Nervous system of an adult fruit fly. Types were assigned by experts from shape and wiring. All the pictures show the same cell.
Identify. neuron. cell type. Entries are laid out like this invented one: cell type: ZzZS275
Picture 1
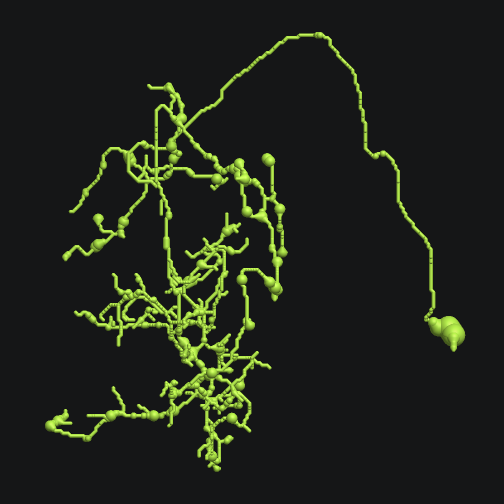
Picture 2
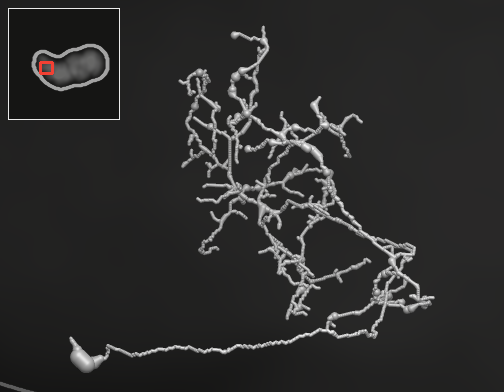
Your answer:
cell type: IN14A090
